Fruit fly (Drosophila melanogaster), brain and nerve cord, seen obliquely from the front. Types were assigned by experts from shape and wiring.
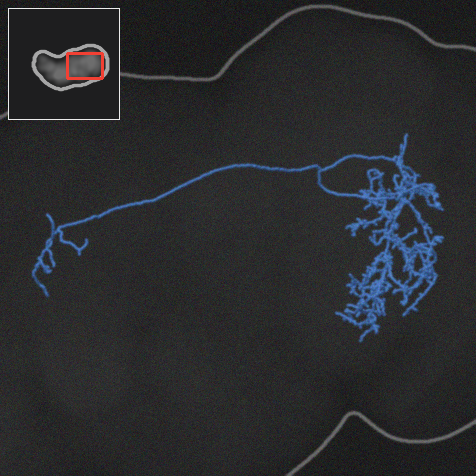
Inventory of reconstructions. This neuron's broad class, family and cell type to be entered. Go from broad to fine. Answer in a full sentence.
A central-brain intrinsic neuron of hemilineage VLPl&d1_dorsal, type AVLP235.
